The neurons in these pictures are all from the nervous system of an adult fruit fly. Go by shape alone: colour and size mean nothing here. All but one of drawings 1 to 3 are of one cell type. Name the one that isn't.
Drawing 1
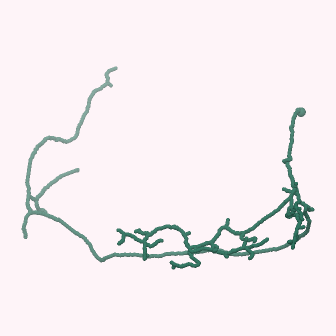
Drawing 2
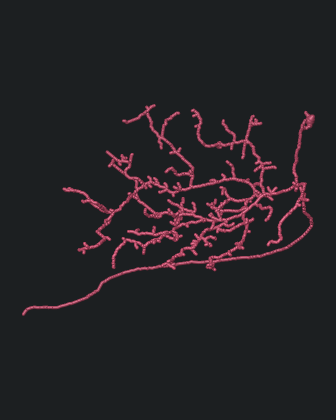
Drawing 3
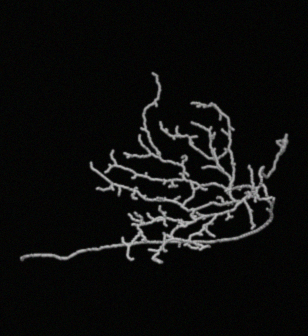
Drawing 1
